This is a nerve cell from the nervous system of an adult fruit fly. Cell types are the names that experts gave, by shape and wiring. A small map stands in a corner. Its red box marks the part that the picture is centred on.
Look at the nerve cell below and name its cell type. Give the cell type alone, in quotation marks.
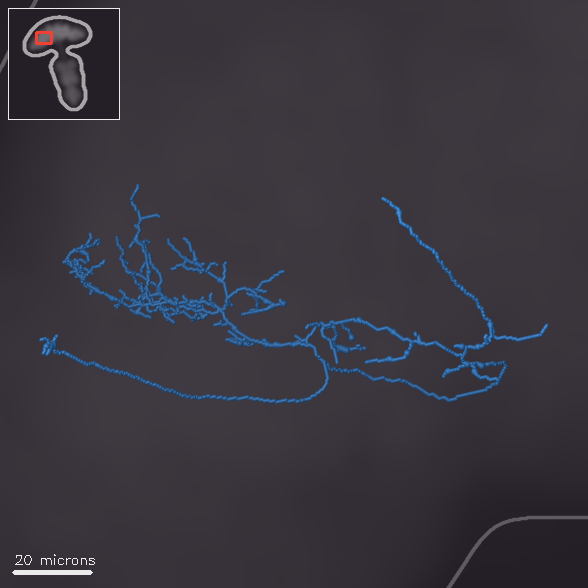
"PLP115_b"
